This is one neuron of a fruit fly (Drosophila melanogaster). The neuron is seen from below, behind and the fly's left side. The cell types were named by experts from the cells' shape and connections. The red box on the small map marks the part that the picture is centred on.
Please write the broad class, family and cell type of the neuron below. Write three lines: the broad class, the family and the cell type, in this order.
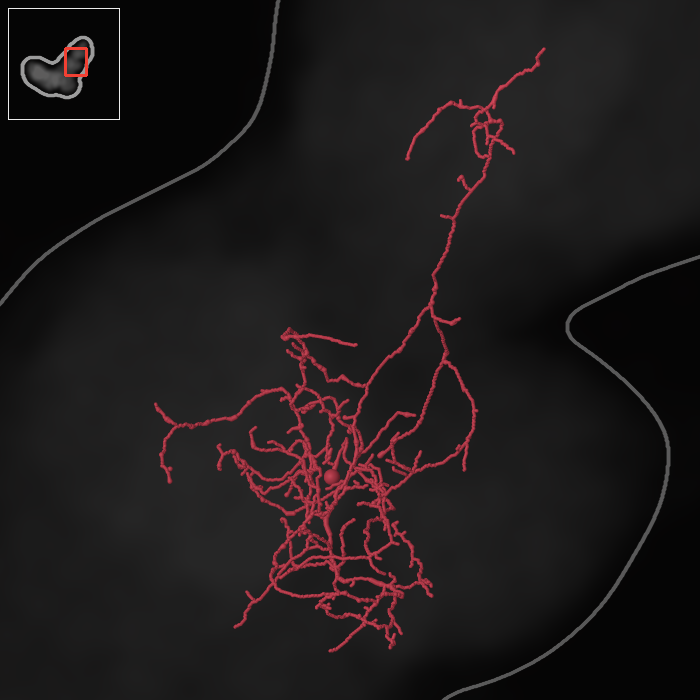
nerve-cord intrinsic neuron
hemilineage 17A
IN17A075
